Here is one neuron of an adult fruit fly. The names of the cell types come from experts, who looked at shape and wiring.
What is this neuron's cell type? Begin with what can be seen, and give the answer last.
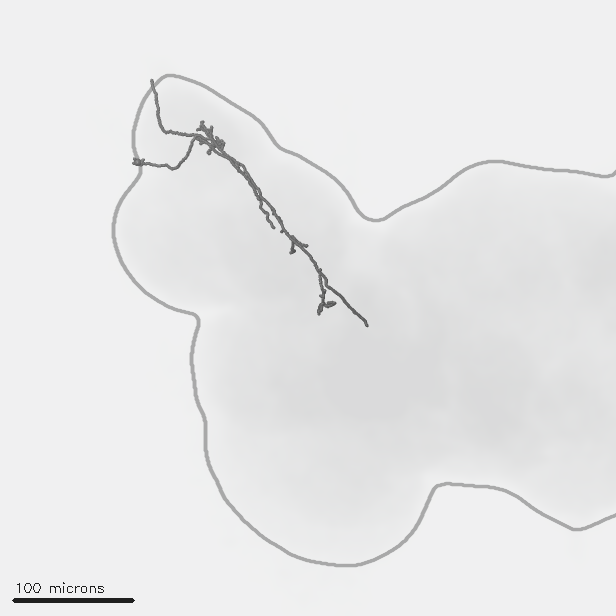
The cell body is at the upper left of the picture. From top to bottom in the picture it spans about 200 microns. Its broad class is efferent neuron of the nerve cord. It is of cell type ENXXX226.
